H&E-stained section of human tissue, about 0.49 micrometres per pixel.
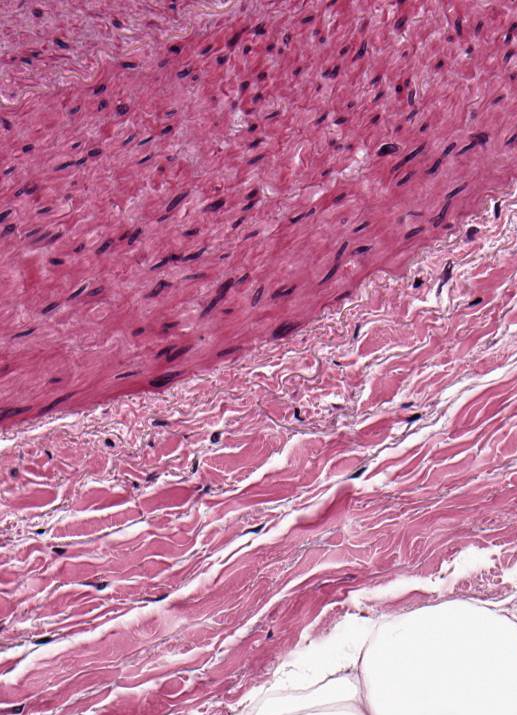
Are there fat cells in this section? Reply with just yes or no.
Yes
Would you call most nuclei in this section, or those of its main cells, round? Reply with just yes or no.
No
